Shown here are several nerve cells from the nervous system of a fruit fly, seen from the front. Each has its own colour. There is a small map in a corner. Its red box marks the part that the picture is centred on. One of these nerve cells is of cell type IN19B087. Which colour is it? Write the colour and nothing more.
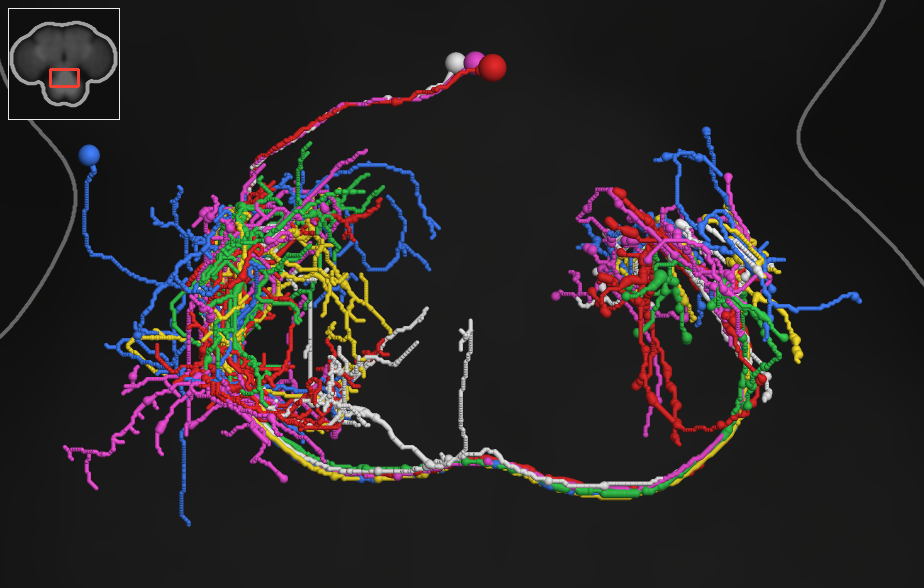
white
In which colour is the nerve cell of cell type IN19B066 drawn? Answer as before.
blue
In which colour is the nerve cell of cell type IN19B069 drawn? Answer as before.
yellow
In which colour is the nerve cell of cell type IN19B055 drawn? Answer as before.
magenta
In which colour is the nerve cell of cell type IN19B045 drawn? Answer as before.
red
